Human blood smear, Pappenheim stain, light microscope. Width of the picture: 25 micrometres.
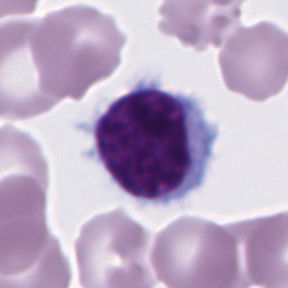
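Hairy cell: fine, short, hair-like projections stick out from most of its margin. The cell measures about 11 micrometres across. Its nucleus, round to oval with no lobes or deep indentations, is about 9 by 8 micrometres and fills about 70% of the cell's area. Chromatin is dark purple and coarsely clumped. Pale blue cytoplasm lies mostly on the right side of the nucleus.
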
